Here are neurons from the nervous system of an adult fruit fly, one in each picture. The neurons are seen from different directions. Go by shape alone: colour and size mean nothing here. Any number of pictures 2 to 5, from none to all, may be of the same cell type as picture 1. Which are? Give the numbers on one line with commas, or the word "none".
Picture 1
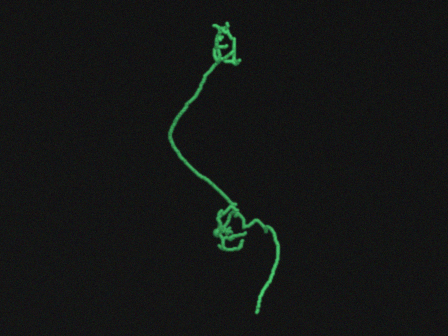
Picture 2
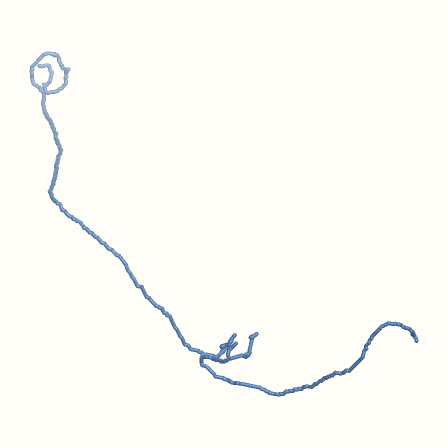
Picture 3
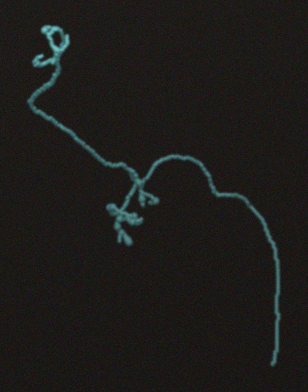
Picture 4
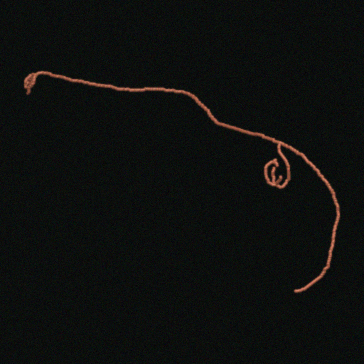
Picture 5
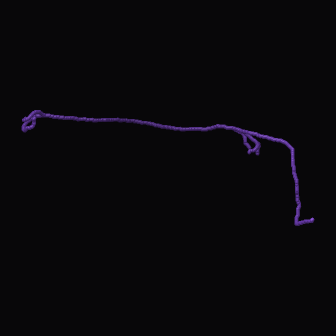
none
